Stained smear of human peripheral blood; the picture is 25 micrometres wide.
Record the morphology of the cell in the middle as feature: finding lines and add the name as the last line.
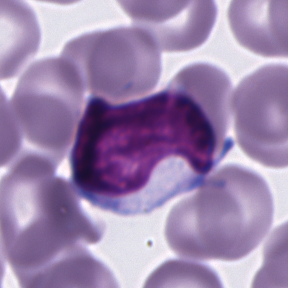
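Nucleus: bean-like, with a concave lower edge
Cytoplasm: pale blue
Cytoplasmic rim: deeper blue at the outer edge than beside the nucleus
Projection: small and pale blue, from the right edge of the cell
Name: typical lymphocyte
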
